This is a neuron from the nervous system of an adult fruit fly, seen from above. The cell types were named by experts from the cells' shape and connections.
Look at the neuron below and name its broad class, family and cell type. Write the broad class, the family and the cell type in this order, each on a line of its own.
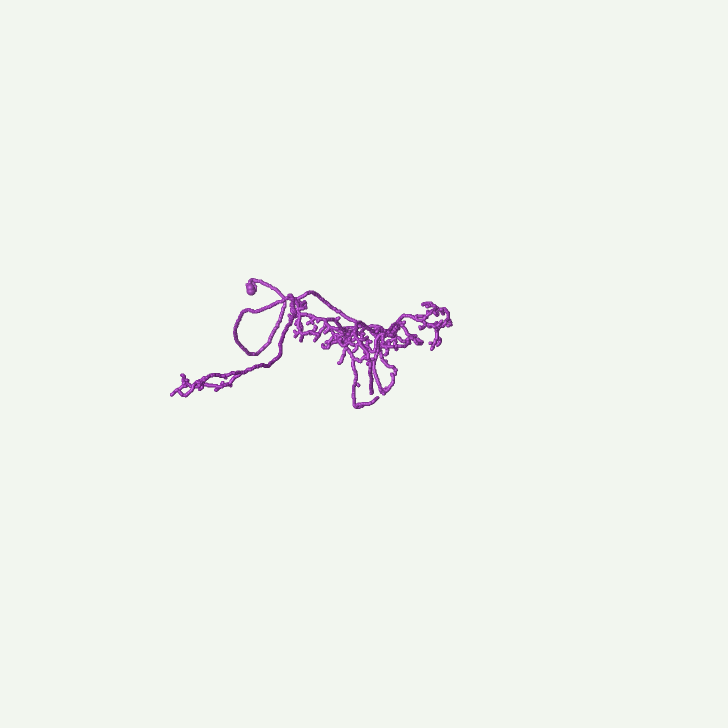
central-brain intrinsic neuron
hemilineage LALv1_dorsal
FB1J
